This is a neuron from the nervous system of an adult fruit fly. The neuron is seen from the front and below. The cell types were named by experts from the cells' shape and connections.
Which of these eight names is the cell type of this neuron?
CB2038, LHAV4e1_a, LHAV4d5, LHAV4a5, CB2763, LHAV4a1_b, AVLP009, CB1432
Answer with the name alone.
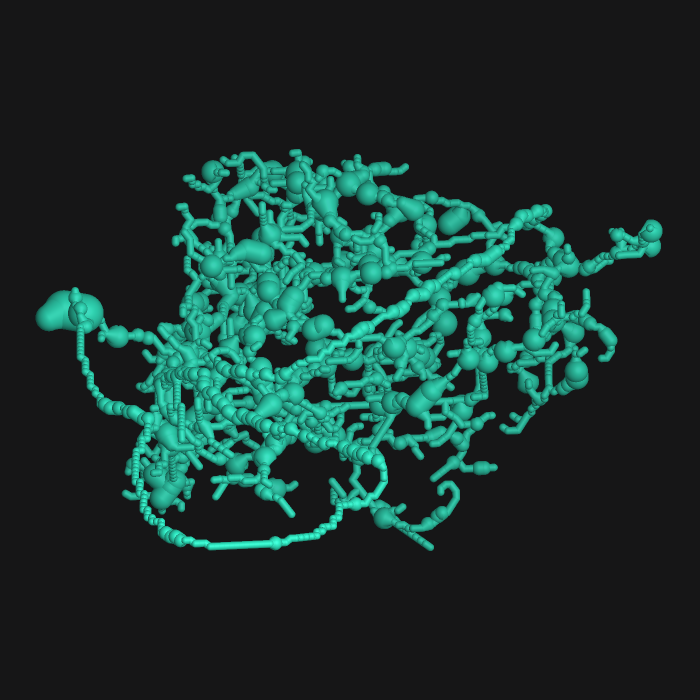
LHAV4a1_b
